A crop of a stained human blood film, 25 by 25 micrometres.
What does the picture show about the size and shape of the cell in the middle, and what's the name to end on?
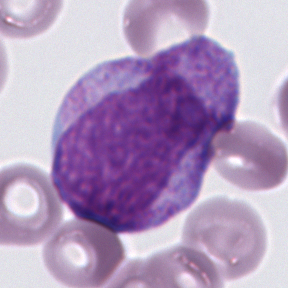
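The nucleus lies toward the lower left, so the broadest band of cytoplasm is at the upper right. Its chromatin is finely granular and evenly distributed, with no coarse dark clumps. The cytoplasm is pale greyish-blue to lilac, lighter than the nucleus, and holds fine, dust-like purple granules. The cell measures about 20 by 15 micrometres. This is an atypical promyelocyte.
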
